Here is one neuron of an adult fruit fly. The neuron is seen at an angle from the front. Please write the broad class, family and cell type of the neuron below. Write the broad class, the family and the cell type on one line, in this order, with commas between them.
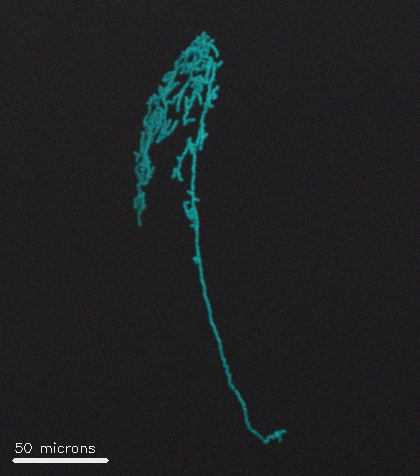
optic-lobe intrinsic neuron, Cm, Cm-DRA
